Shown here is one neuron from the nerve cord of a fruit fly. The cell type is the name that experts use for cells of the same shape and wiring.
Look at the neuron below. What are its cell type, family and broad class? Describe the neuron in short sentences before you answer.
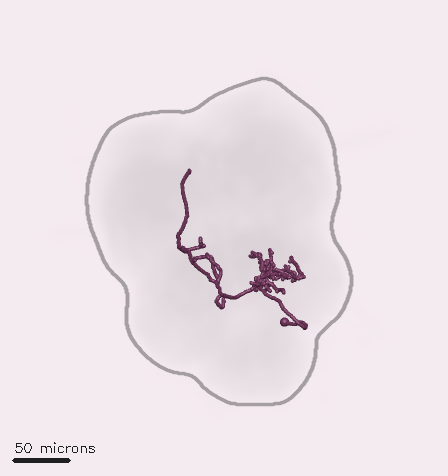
From top to bottom in the picture it spans about 150 microns. As drawn here it is about as wide as it is tall. The cell type is AN19B093. The family is hemilineage 19B. It is an ascending neuron.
